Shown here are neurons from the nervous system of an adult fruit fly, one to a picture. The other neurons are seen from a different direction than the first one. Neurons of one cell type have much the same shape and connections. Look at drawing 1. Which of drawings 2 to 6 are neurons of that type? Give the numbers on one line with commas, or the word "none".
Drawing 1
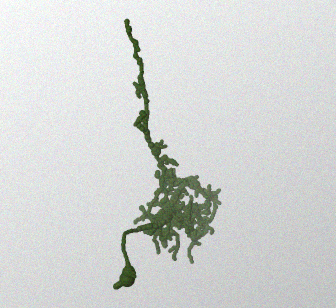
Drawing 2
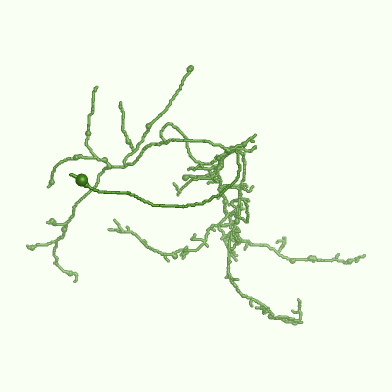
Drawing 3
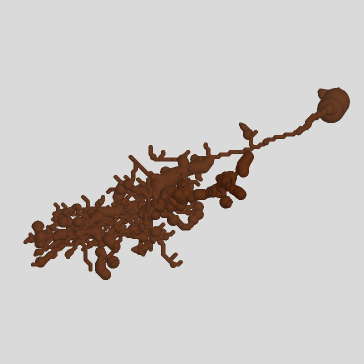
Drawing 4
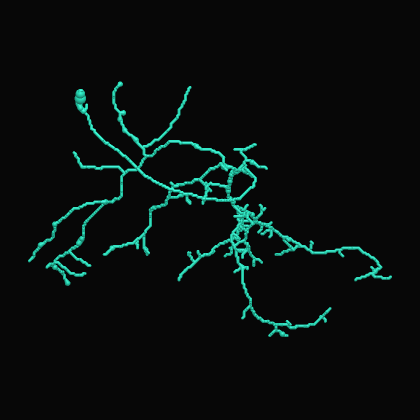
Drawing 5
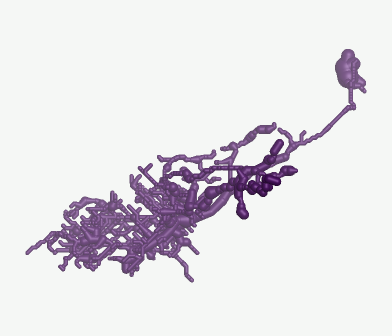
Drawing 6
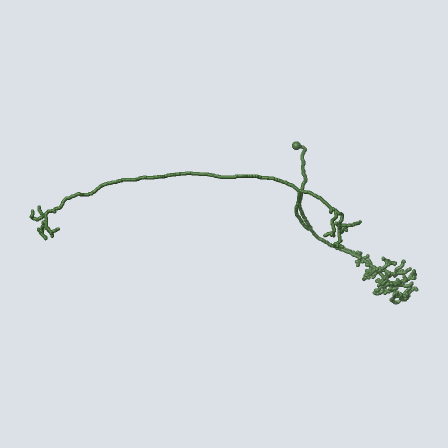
3, 5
